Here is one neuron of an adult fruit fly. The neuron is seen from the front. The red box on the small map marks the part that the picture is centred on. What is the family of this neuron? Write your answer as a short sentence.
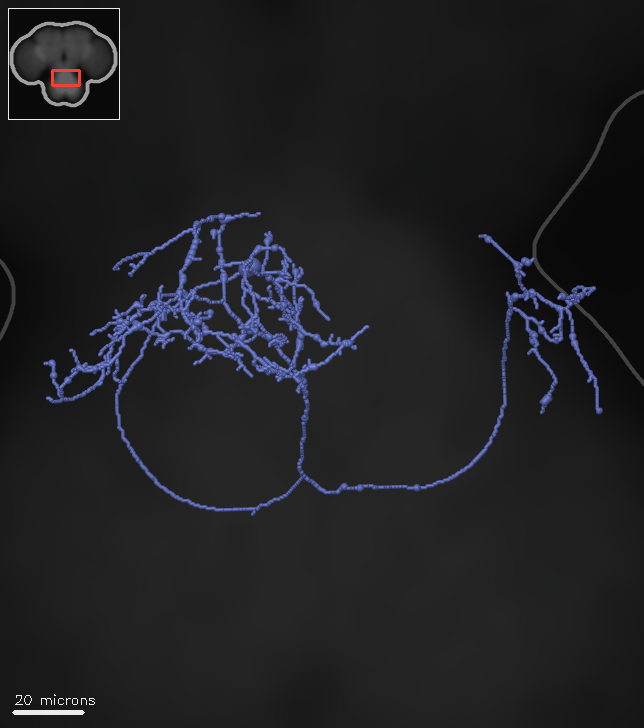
The family is hemilineage 19B.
